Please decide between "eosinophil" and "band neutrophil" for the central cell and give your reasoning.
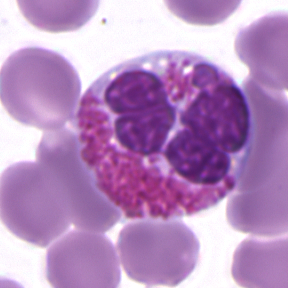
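Eosinophil, not band neutrophil. Cytoplasm filled with pinkish-red granules, coarse and rounded rather than fine and dusty.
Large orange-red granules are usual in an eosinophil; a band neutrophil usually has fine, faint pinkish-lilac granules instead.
The coarse granules here decide it. Granules packed most densely on the left and lower side. Chromatin dense, deep purple.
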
